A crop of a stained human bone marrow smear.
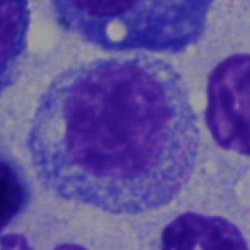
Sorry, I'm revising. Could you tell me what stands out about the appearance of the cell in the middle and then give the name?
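The cell is round, and its edge is finely uneven. Its cytoplasm is pale greyish-blue with a mottled texture. Neighbouring cells crowd close around it, yet none of them touches it. A slight blur in the picture softens the fine detail. This cell is a promyelocyte.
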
